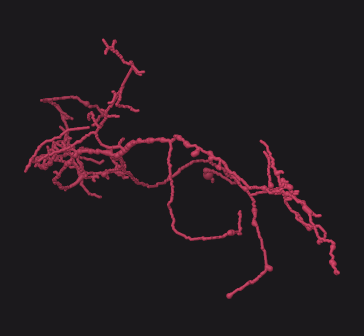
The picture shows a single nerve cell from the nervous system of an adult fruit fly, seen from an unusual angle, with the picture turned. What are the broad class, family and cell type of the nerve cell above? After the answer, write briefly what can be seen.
Its broad class is central-brain intrinsic neuron. Its family is hemilineage LB3. It is of cell type CB1918. The cell body can be seen in the middle of the picture. The picture shows dozens of branch ends.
